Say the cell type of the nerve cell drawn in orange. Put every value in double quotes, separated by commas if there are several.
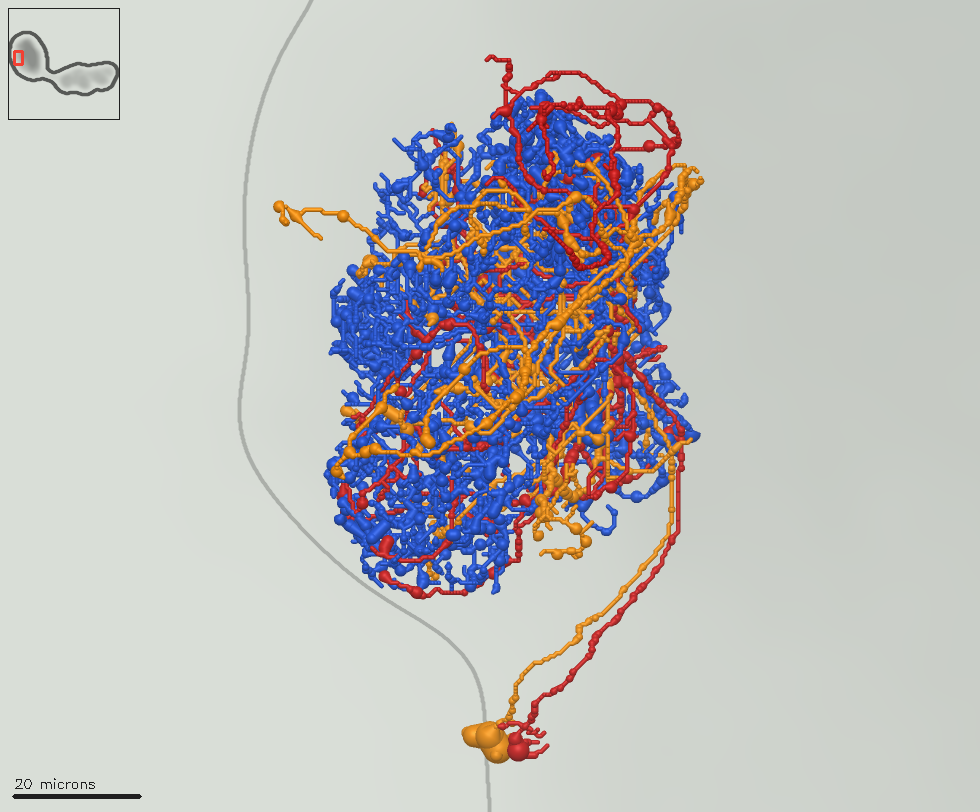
"v2LN3A1_a"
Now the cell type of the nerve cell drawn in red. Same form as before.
"v2LN3A1_b"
